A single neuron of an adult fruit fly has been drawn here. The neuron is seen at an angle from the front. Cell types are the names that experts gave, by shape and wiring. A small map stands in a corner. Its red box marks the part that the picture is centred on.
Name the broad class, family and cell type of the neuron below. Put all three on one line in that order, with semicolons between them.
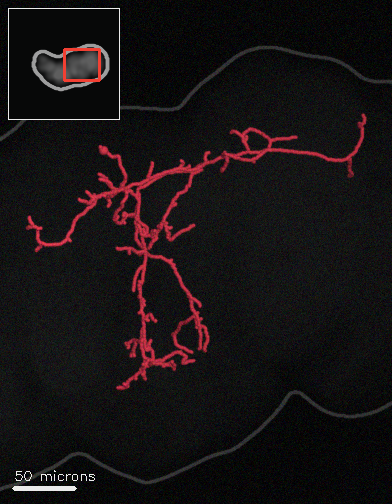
central-brain intrinsic neuron; hemilineage DM1_dorsal; CB1072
